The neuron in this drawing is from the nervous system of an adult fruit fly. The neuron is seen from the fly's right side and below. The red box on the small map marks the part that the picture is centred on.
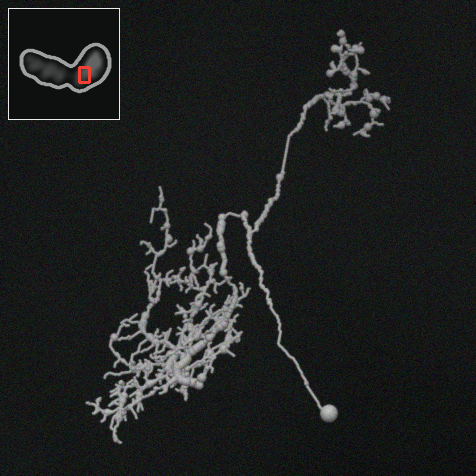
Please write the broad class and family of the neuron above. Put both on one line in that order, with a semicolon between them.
visual projection neuron; LC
